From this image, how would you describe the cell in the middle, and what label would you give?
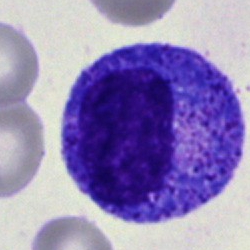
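An off-centre nucleus lies toward the left side of the cell, its chromatin staining dark purple. To the right of the nucleus is a paler zone of cytoplasm. Numerous purple granules are scattered through the cytoplasm. The cell is a promyelocyte.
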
